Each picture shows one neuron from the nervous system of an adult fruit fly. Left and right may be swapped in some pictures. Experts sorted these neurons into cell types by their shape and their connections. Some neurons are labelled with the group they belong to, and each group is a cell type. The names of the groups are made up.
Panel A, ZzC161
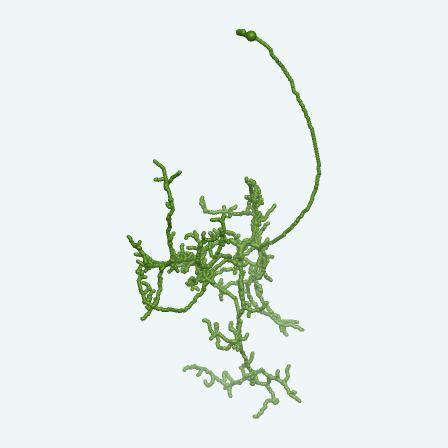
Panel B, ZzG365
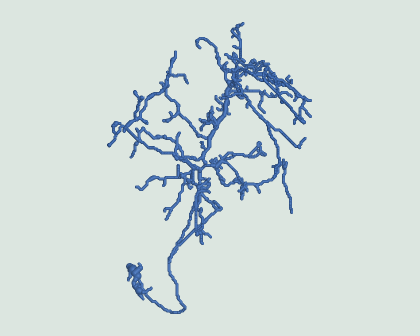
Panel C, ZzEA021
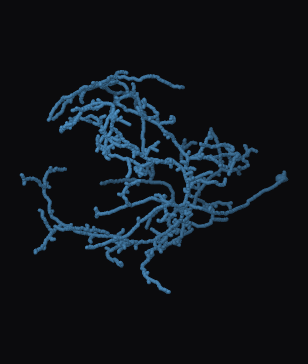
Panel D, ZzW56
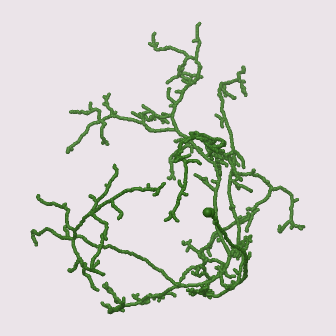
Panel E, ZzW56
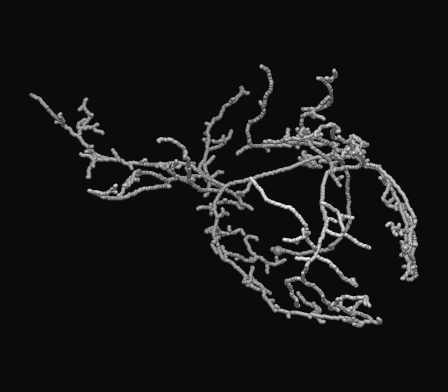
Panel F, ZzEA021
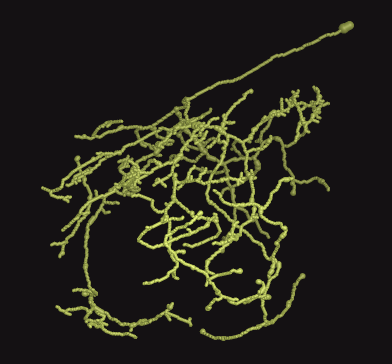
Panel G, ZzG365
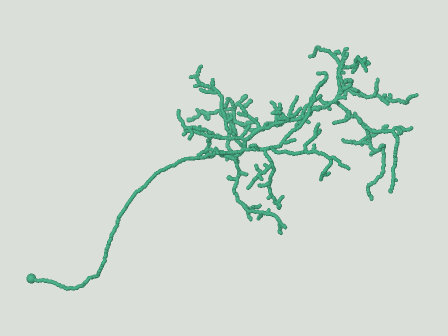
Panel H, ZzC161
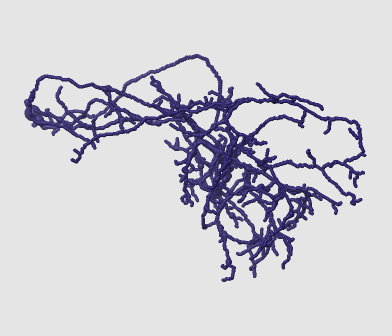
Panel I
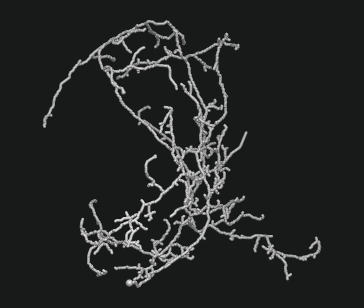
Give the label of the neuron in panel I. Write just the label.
ZzEA021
